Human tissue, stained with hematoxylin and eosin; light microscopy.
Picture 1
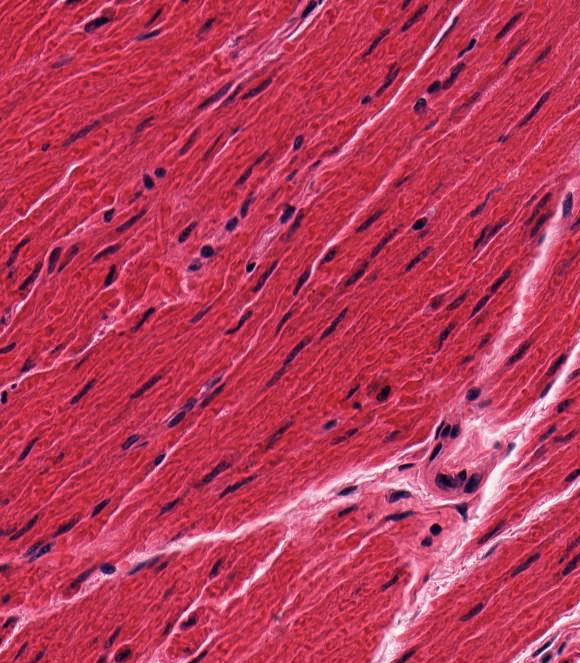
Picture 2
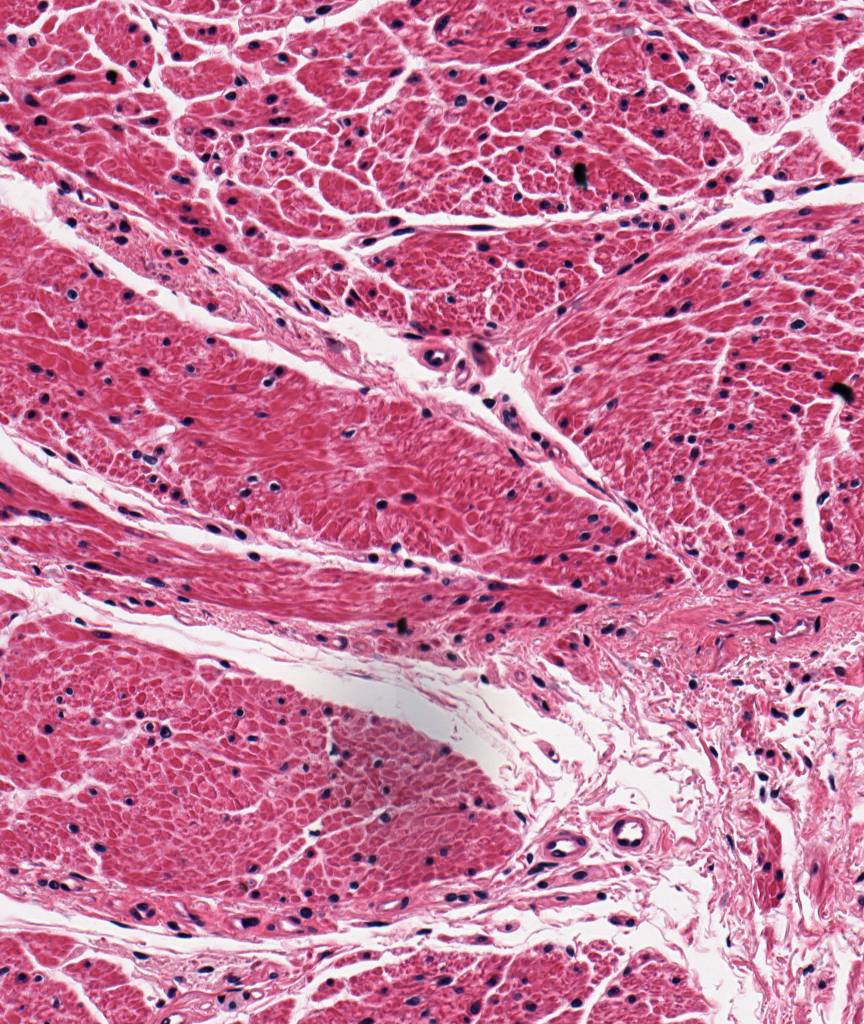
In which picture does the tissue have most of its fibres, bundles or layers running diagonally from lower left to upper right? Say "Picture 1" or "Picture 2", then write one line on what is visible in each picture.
Picture 1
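What picture 1 shows: Long parallel muscle fibres fill the field and run diagonally from lower left to upper right.
What picture 2 shows: A band of fibres across the middle of the field is cut lengthwise and runs from the left side down toward the lower right.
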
